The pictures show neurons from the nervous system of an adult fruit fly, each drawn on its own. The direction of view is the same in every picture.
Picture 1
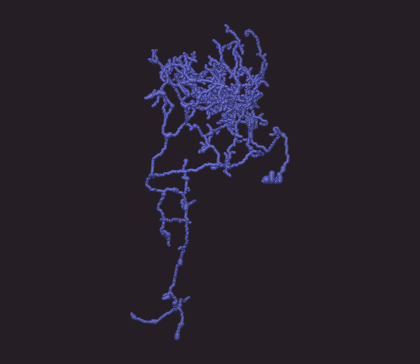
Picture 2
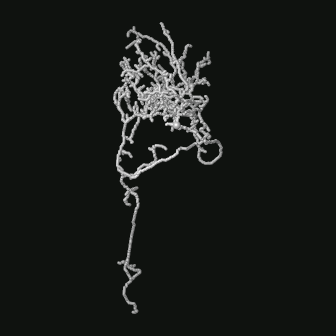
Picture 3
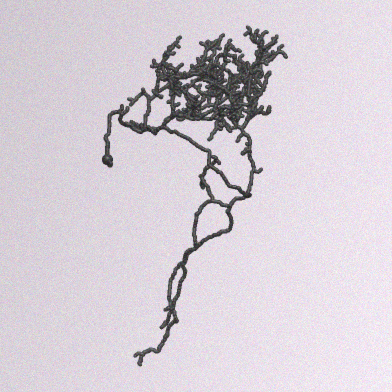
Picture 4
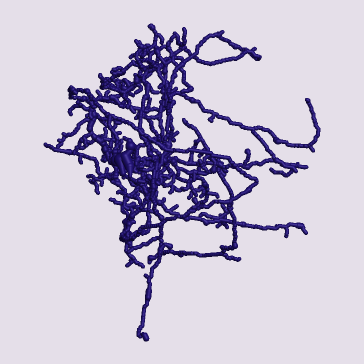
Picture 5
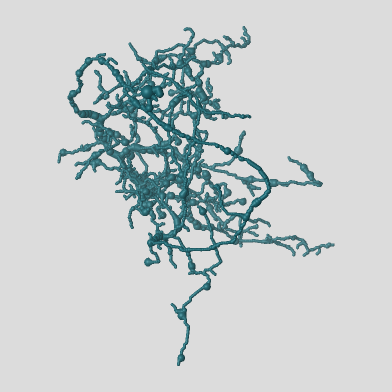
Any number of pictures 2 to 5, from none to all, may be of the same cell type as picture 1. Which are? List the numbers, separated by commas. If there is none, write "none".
2, 3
